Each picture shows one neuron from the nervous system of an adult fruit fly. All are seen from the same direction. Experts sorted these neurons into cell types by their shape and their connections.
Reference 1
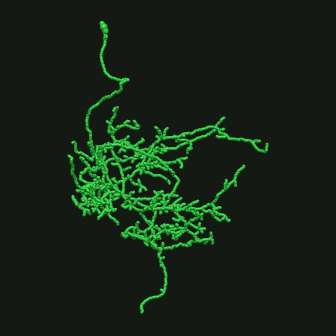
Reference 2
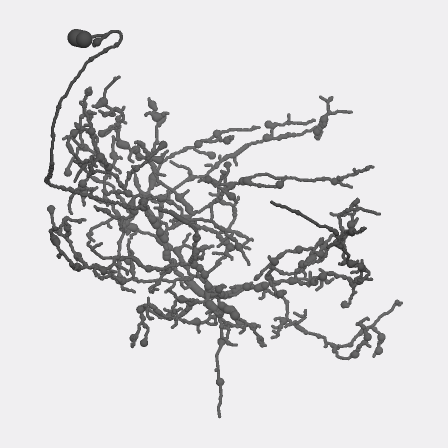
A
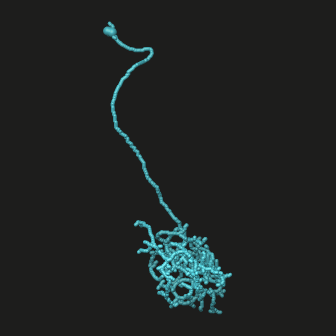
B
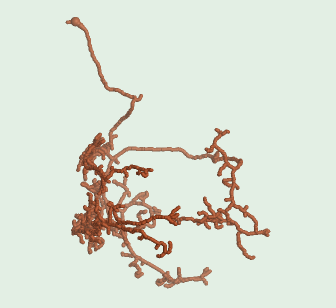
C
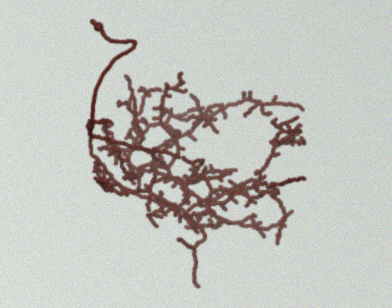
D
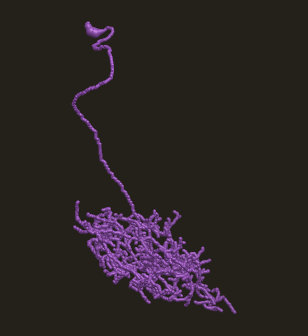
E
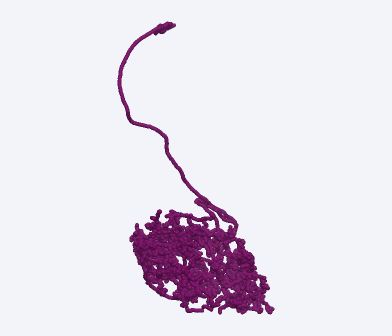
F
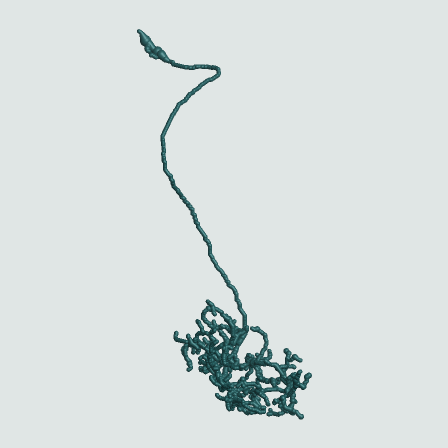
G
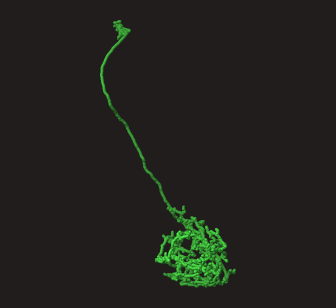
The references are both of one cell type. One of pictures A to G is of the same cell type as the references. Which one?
Picture C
